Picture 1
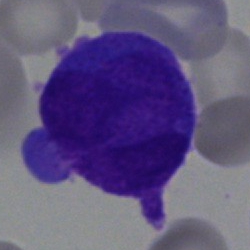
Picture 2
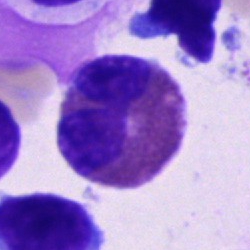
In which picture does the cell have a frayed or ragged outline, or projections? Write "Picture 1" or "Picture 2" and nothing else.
Picture 1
